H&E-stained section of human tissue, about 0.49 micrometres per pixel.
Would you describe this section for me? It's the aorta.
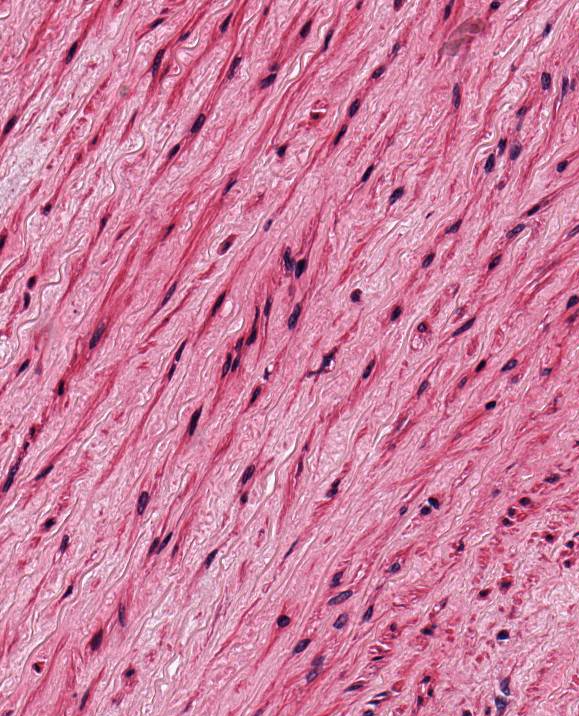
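Spindle cells and fibres run in parallel streams across the whole field, diagonally from lower left to upper right. Their nuclei are elongated and dark-staining, lying along the direction of the fibres. These nuclei are scattered, separated by broad pink fibrous material. Along the run of the fibres, deeper pink streaks alternate with paler pink areas.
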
